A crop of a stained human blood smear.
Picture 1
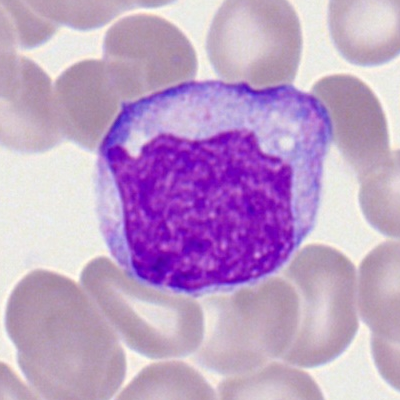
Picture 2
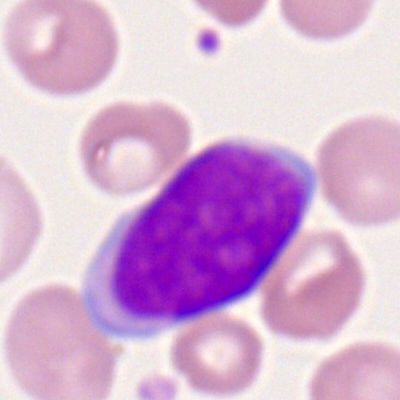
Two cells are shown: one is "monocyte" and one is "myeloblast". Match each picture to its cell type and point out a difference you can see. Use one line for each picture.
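Picture 1: monocyte. A few small clear spots lie in the cytoplasm just above the nucleus.
Picture 2: myeloblast. No vacuoles are seen in the cytoplasm.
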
